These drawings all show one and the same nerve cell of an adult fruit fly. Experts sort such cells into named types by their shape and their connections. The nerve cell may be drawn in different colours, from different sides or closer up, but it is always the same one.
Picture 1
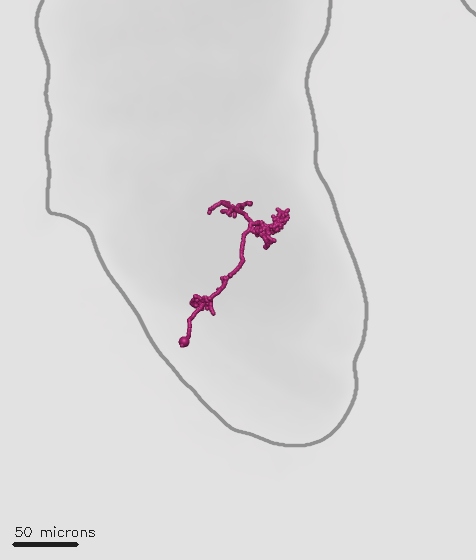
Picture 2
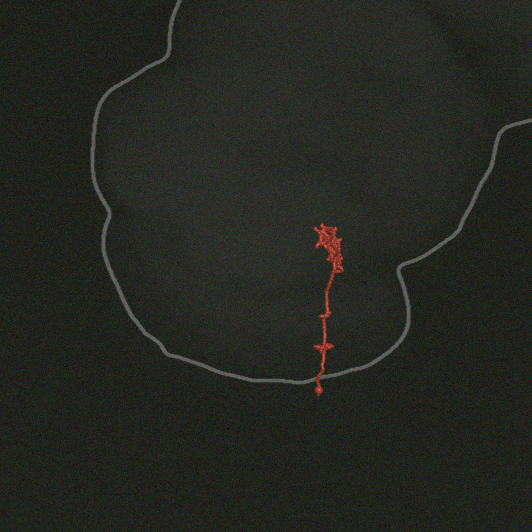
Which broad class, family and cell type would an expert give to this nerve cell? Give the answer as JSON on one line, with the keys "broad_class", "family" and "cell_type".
{"broad_class": "optic-lobe intrinsic neuron", "family": "TmY", "cell_type": "TmY4"}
